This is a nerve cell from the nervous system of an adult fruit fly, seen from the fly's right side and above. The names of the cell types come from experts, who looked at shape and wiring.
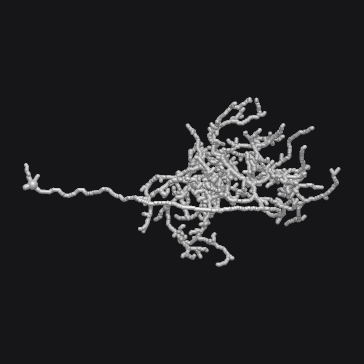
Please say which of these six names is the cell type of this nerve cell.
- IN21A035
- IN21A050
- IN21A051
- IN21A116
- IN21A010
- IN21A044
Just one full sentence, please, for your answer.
This nerve cell is of the type IN21A035.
